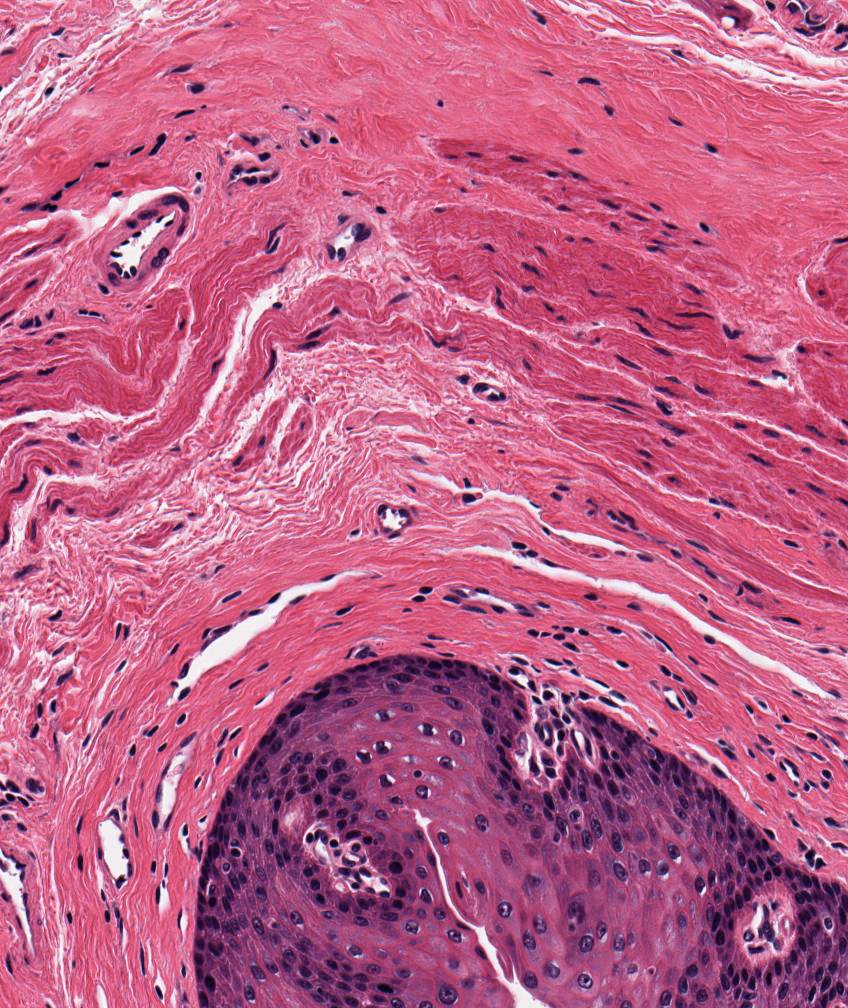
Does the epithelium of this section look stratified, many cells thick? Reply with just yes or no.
Yes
